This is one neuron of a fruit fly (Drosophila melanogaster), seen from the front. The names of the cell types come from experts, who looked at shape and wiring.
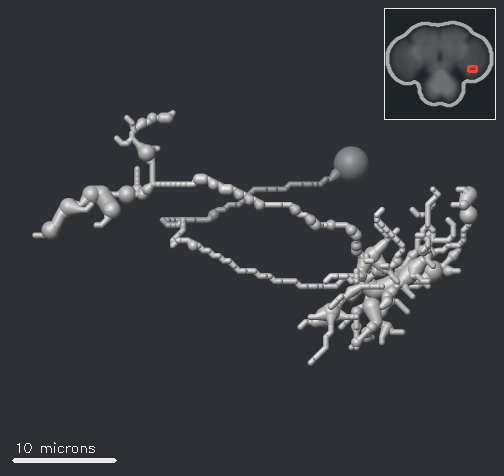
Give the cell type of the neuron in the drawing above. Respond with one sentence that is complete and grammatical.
The cell type name for this neuron is T4b.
